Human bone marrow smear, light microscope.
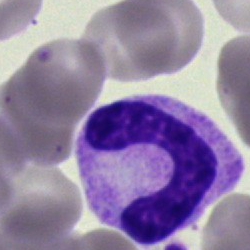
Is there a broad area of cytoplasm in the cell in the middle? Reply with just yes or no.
Yes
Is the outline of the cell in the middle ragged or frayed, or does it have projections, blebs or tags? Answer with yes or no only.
No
